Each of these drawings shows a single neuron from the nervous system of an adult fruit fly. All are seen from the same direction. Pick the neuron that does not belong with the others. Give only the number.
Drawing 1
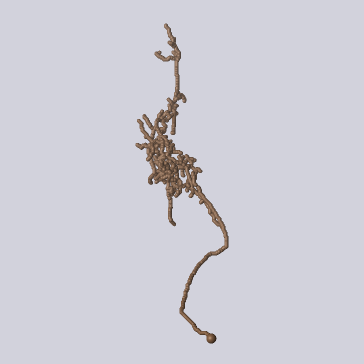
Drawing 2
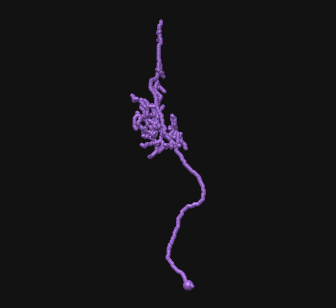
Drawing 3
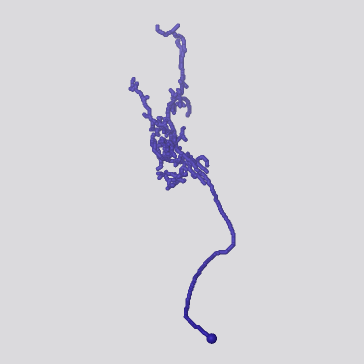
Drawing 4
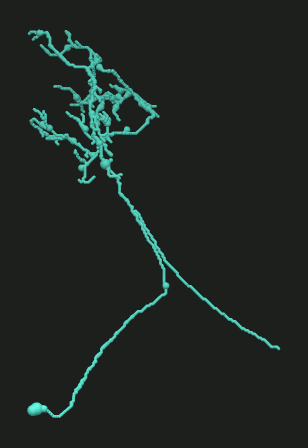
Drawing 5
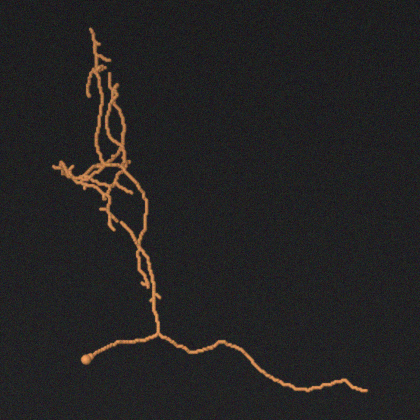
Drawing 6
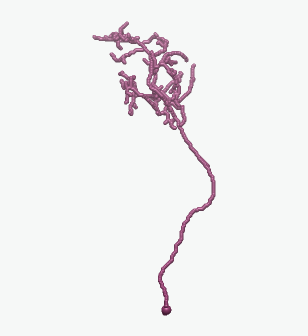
5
